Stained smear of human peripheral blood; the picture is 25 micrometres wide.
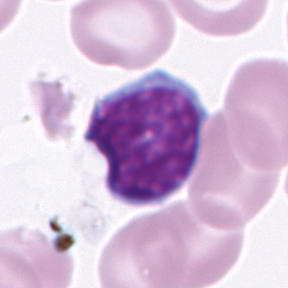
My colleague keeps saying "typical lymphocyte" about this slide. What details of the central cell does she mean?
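Fits: the nucleus fills about 80% of the cell's area, with cytoplasm forming only a narrow rim around it.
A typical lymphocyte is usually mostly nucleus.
Fits: the rim of cytoplasm is pale blue.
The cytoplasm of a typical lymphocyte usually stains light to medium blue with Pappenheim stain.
Fits less well: the cell is about 12 by 10 micrometres, and the nucleus alone about 10 micrometres across.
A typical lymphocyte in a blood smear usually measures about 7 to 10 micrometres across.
Also seen: the rim is most visible along the top edge of the cell, and the dark purple chromatin is mottled with lighter patches.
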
